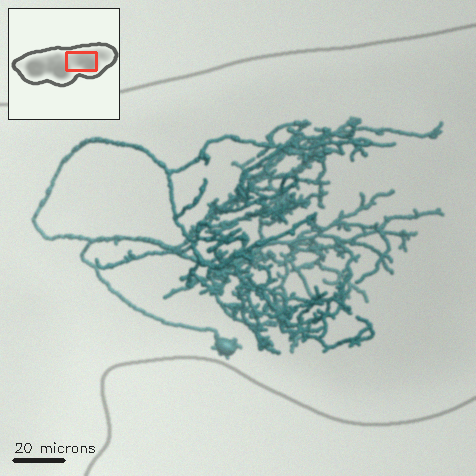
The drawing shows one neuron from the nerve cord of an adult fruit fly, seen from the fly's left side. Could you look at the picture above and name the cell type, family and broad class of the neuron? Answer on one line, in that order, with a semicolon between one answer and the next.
IN02A014; hemilineage 02A; nerve-cord intrinsic neuron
